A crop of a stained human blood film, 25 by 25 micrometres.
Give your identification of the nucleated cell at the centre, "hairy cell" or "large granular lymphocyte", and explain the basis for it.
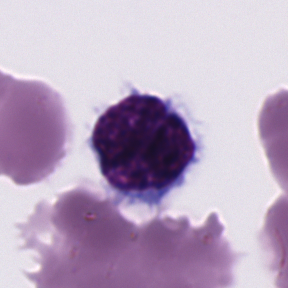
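Hairy cell.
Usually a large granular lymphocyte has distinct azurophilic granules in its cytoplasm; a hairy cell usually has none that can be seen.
Cytoplasm here: thin pale blue rim round the nucleus, fine hair-like projections extending from it around the cell. Cell roughly round, edge ragged and fuzzy. Chromatin dark purple, coarsely clumped.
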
